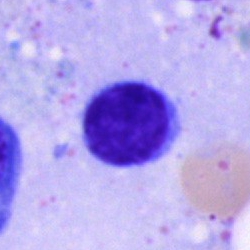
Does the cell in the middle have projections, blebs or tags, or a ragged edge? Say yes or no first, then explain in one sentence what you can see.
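No. The cell has a round, smooth outline.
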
